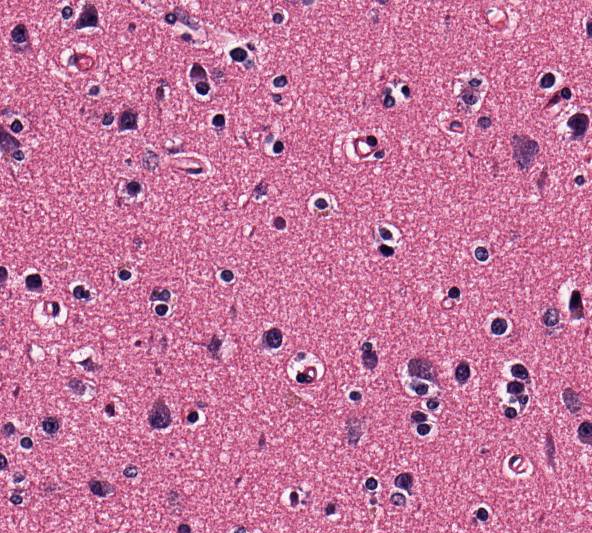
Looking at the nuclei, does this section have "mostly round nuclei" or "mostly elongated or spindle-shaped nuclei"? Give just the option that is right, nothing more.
Mostly round nuclei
